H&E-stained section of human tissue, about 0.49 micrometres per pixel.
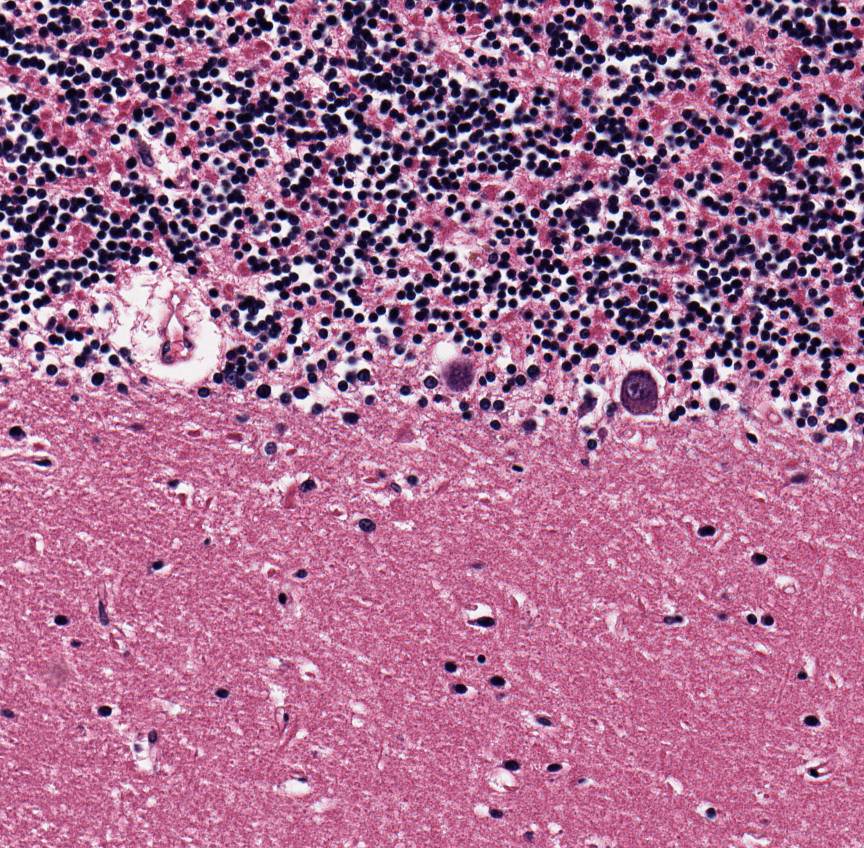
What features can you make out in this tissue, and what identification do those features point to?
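Notice the upper layer: closely packed small, round, dark nuclei, cytoplasm barely visible, and irregular nucleus-free pink patches among them. Right of centre on the layer boundary sit two neurons far larger than the rest, the right one with dense purplish cytoplasm around a round nucleus. This is cerebellum.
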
